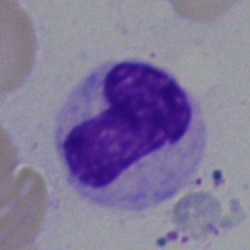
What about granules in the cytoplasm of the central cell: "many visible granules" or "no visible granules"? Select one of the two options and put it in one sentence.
Visible granules are absent from the cytoplasm of the cell.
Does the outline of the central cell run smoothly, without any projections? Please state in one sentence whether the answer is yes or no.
Yes, no projections, blebs or ragged parts break the cell's outline.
